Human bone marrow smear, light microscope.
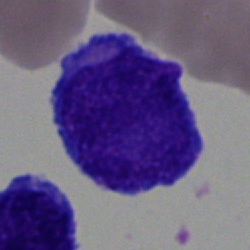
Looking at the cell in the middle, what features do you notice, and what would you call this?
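The cell is roughly oval, its edge slightly uneven and bumpy. Its nucleus occupies nearly the whole cell. The scant, deep blue cytoplasm is hard to separate from the nucleus. No clear vacuoles are present. This cell is a blast.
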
